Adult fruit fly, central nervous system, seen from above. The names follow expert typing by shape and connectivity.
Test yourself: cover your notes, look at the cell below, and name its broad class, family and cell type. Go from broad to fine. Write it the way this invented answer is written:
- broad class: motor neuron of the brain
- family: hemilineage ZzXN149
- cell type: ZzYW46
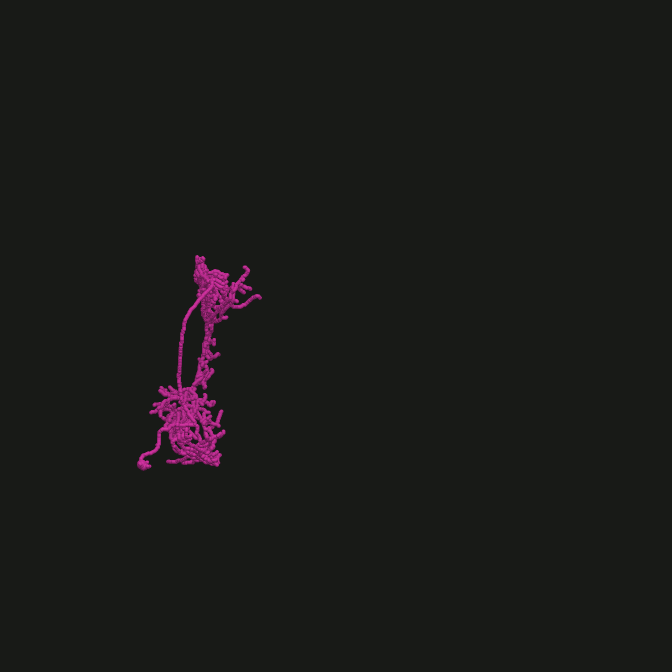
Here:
- broad class: central-brain intrinsic neuron
- family: hemilineage DL1_ventral
- cell type: LAL139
